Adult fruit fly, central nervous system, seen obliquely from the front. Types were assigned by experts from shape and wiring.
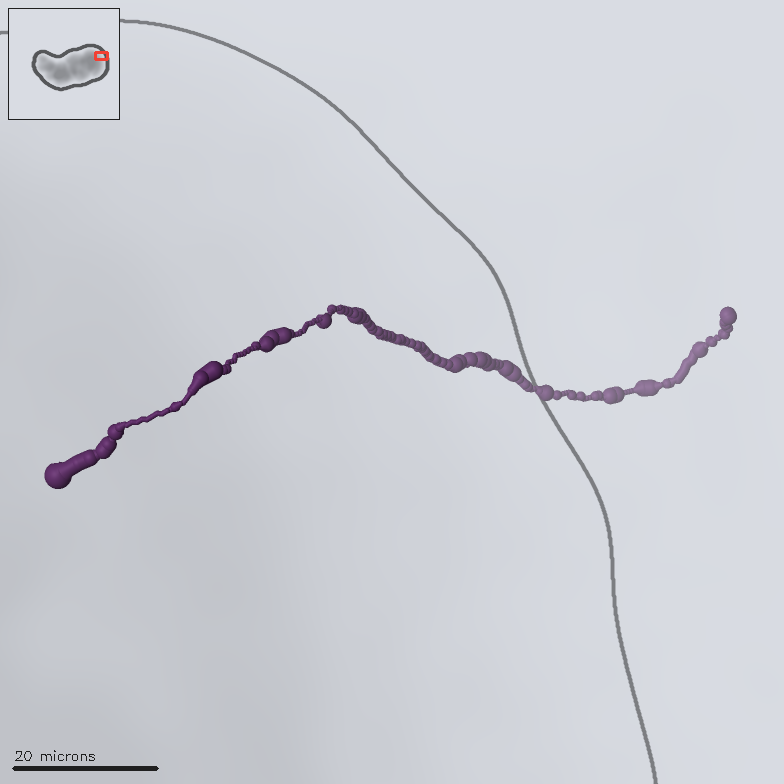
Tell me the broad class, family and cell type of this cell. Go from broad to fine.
photoreceptor or other optic-lobe sensory neuron; class visual; R7y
